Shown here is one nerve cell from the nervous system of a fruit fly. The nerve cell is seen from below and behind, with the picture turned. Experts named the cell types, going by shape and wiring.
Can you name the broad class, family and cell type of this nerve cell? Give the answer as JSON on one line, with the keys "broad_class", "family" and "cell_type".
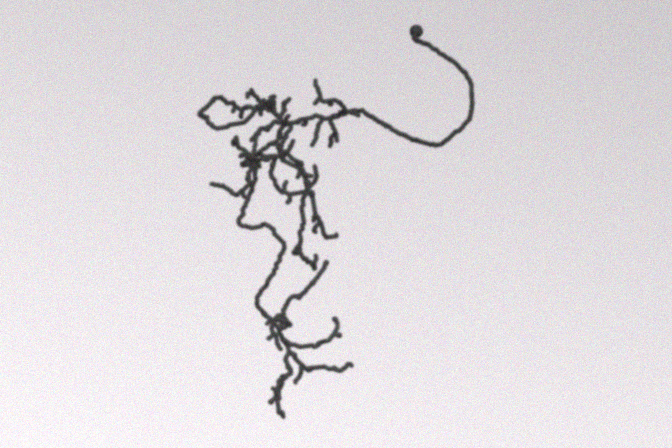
{"broad_class": "central-brain intrinsic neuron", "family": "hemilineage VPNl&d1_dorsal", "cell_type": "CB4100"}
